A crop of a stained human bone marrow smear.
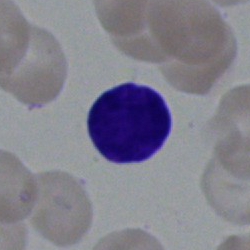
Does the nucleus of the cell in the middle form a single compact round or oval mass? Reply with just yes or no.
Yes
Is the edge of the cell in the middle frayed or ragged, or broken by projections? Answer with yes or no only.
No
